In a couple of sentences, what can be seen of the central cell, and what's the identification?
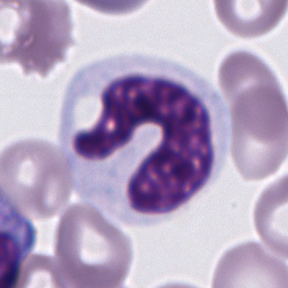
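First, the curved nucleus has its open side facing toward the lower left. Second, its chromatin is dark purple and coarsely clumped. Third, no nucleoli can be seen in the nucleus. Fourth, the cell surface carries no projections. Last, the name: band neutrophil.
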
